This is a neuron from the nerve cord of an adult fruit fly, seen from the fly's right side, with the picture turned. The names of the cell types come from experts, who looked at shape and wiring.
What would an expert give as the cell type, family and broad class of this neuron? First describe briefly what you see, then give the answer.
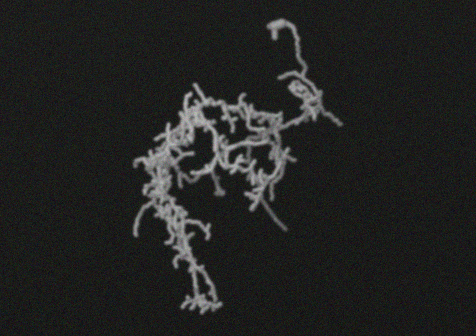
Dozens of branch ends can be seen. In this view it is taller than it is wide. Its cell type is IN19A074. The family is hemilineage 19A. This is a nerve-cord intrinsic neuron.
